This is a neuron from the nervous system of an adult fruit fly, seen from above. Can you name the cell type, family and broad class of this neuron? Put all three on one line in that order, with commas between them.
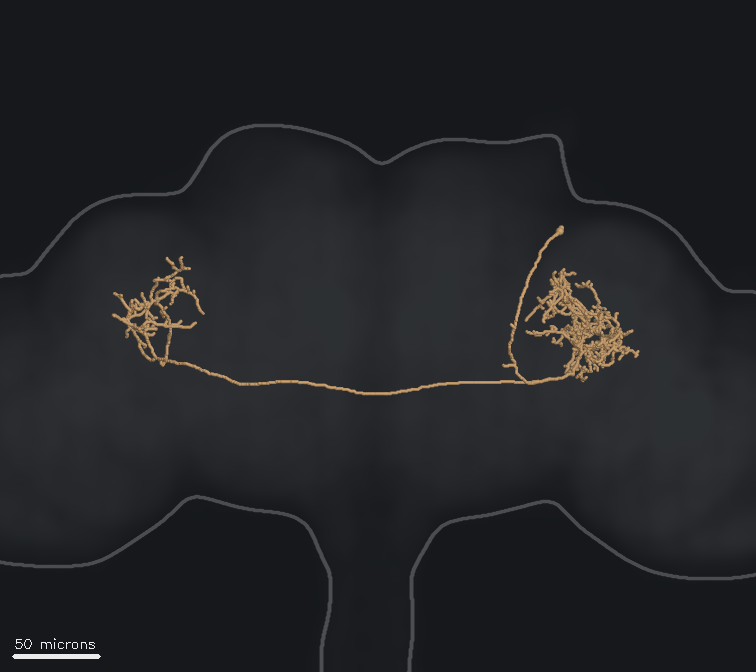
AVLP203_c, hemilineage VLPa2, central-brain intrinsic neuron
